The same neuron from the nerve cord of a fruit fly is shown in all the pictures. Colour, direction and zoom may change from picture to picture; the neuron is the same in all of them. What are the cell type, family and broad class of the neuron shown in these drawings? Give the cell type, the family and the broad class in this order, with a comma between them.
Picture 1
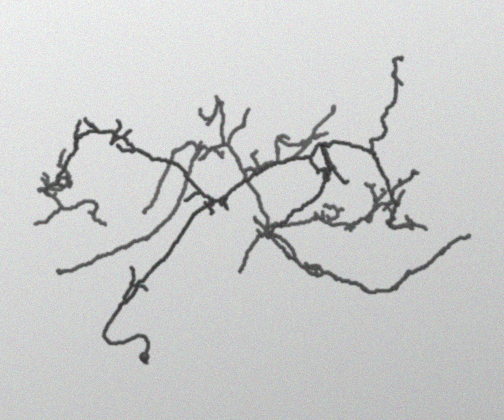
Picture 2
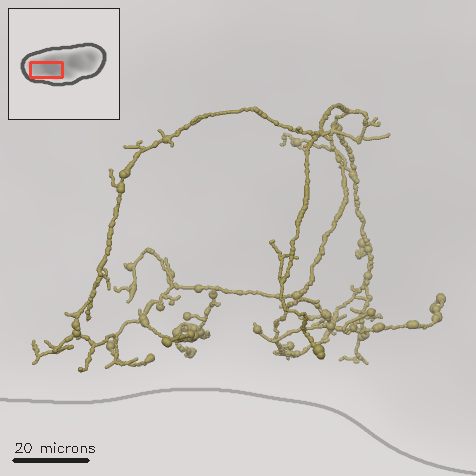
IN12B081, hemilineage 12B, nerve-cord intrinsic neuron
